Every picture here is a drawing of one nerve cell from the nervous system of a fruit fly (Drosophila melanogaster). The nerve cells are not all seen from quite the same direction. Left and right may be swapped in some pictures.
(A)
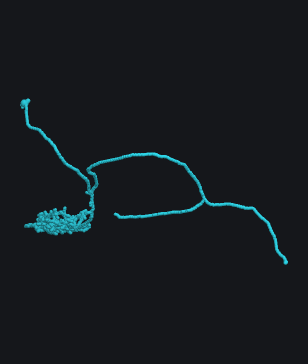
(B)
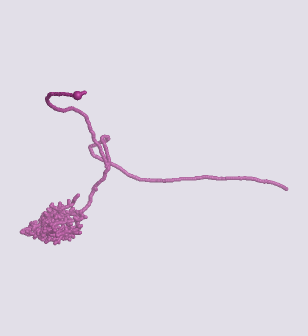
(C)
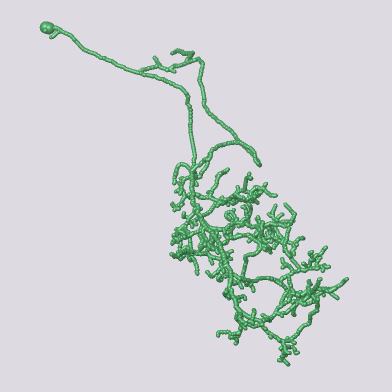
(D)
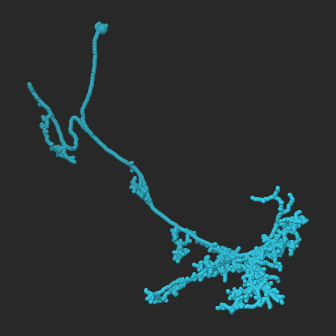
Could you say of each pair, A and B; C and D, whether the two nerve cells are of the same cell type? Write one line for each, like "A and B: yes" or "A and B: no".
A and B: yes
C and D: no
